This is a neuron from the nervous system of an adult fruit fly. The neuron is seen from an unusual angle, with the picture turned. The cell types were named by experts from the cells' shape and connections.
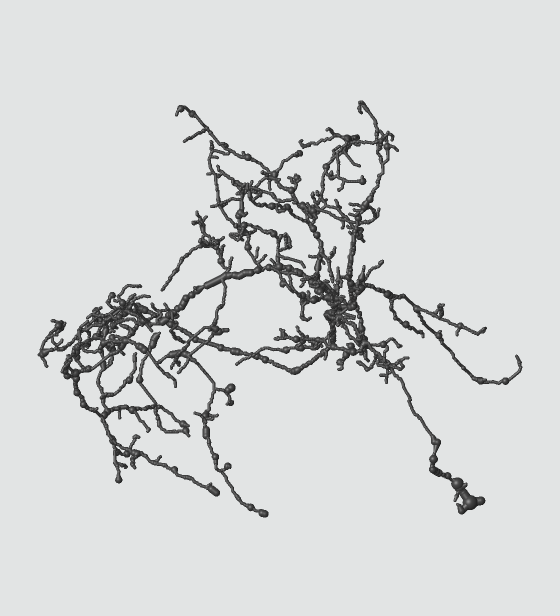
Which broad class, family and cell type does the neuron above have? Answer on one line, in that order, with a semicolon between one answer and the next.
central-brain intrinsic neuron; hemilineage VLPl&p1_posterior; aIPg_m2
